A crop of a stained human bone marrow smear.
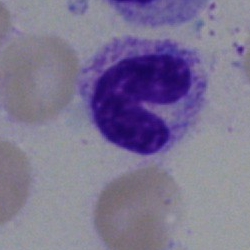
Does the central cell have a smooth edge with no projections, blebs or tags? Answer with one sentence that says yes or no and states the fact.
Yes, the edge of this cell is smooth and even.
